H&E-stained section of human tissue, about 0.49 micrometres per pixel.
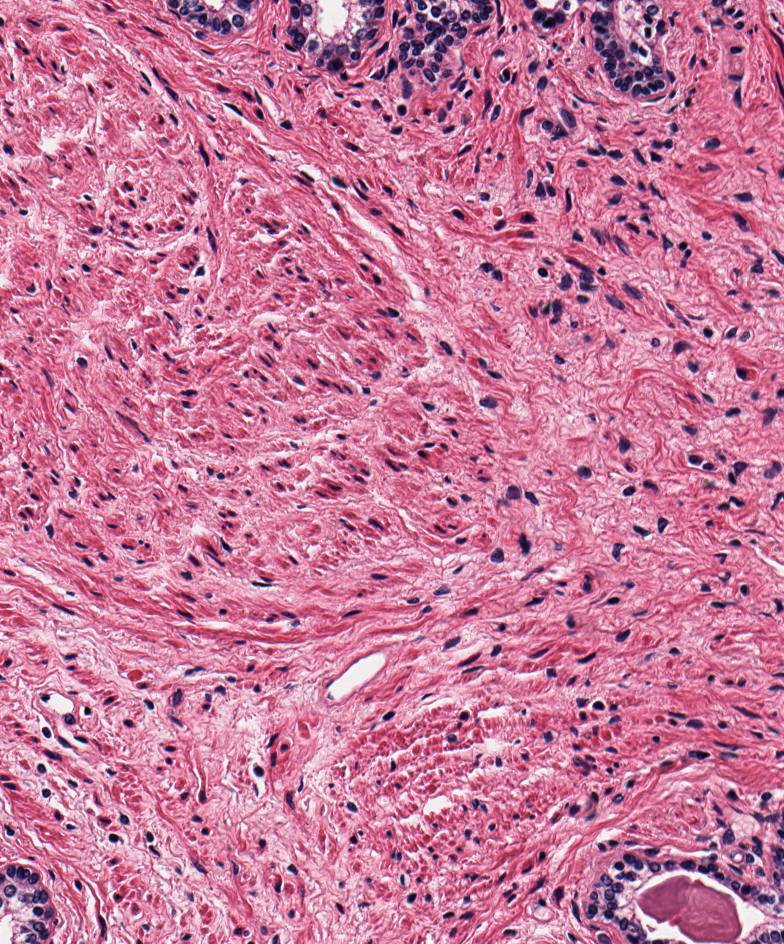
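Prostate: spindle-cell stroma fills nearly the whole field, and glands appear only at the top edge and the bottom corners. The spindle cells interlace in bundles running in several directions, some cut lengthwise and some across. Their cytoplasm is pink and eosinophilic and their nuclei elongated and dark, consistent with smooth muscle cells. Epithelial cells with crowded, dark, round nuclei line the glands at the edges.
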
